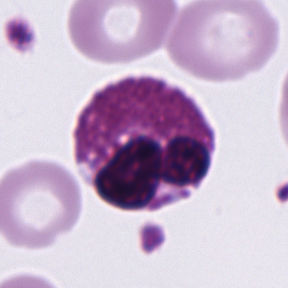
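Eosinophil in a stained smear of human blood, the nucleated cell at the centre. Notice that its nucleus is divided into two lobes, and both lie in the lower half of the cell. The chromatin is dark purple and dense, and no nucleoli are visible.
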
